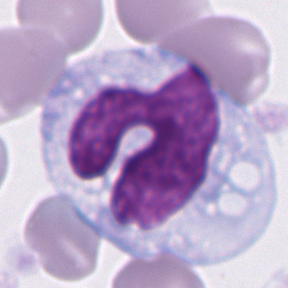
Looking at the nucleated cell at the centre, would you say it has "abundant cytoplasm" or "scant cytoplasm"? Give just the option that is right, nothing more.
Abundant cytoplasm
